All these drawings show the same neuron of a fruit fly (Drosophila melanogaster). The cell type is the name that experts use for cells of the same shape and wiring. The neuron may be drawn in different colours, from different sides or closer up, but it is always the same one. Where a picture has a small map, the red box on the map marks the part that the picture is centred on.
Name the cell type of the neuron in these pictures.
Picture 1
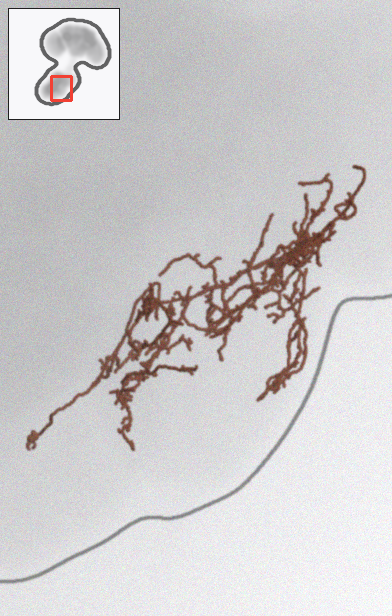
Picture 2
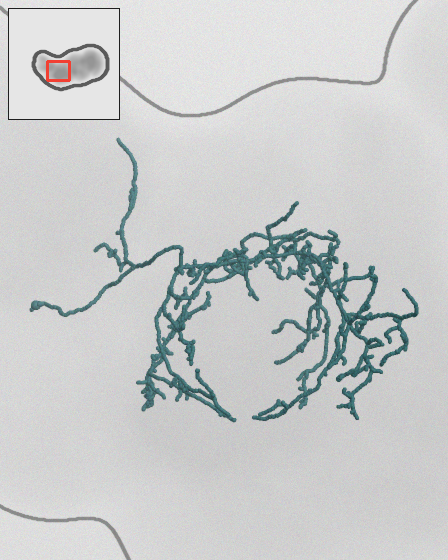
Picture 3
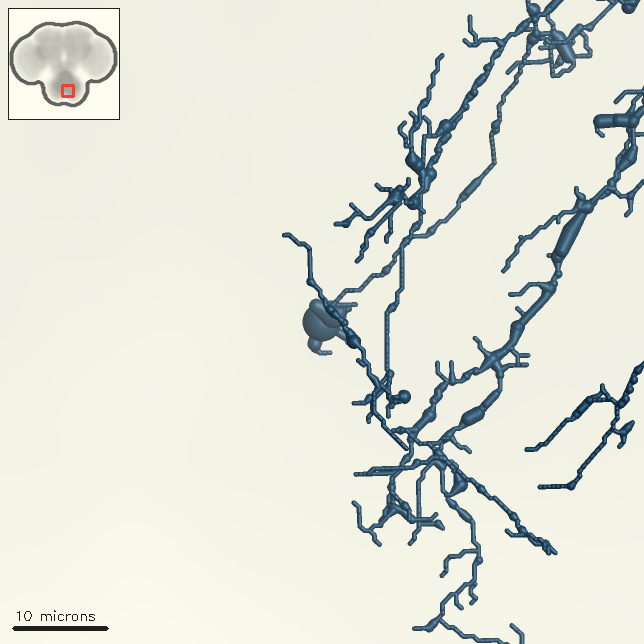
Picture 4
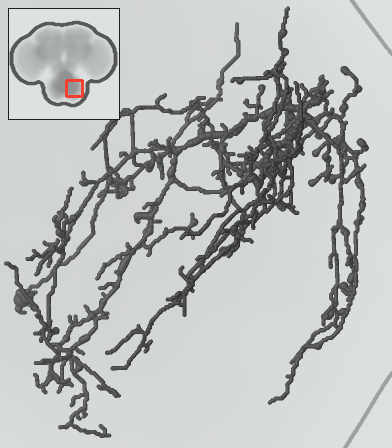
IN03A032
